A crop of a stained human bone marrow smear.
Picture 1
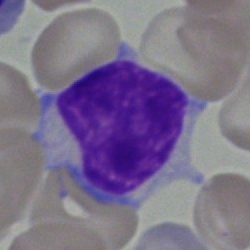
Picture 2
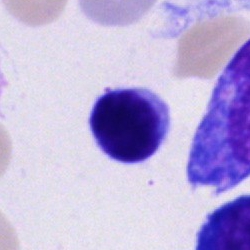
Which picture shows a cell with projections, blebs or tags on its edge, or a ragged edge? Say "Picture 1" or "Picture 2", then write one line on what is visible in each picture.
Picture 1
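What picture 1 shows: The cell's border bears several small pointed projections along its edges.
What picture 2 shows: The cell outline is round and smooth.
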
